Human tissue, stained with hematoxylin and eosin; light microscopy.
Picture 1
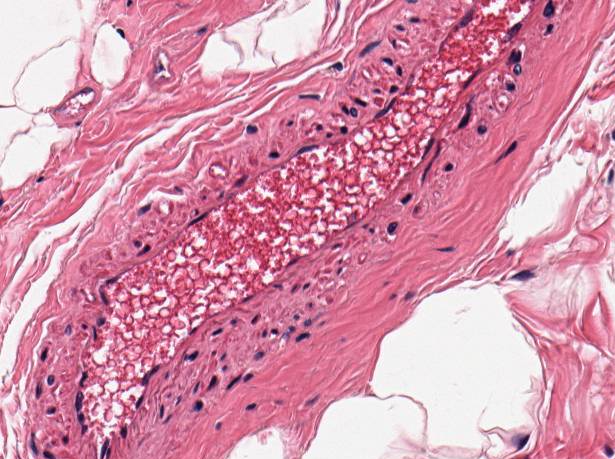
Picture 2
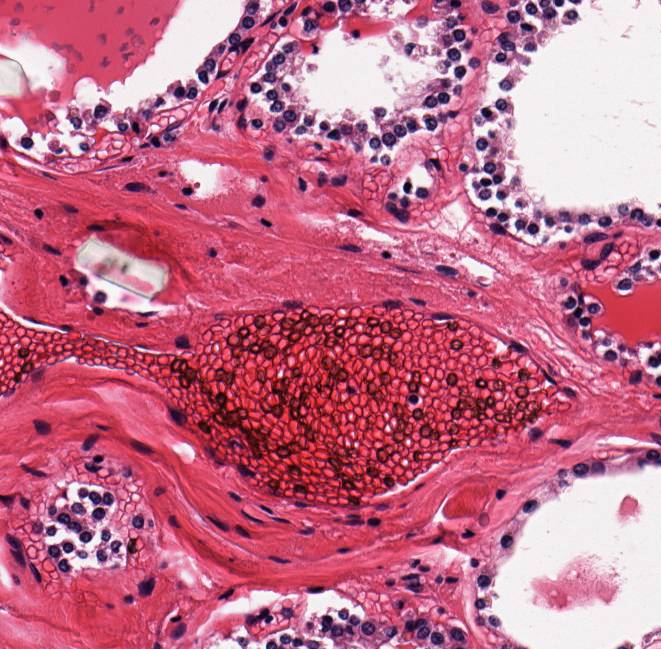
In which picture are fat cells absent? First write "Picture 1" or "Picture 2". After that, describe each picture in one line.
Picture 2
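In picture 1: Empty white spaces of fat cells lie at the edges of the field, most widely at the lower right.
In picture 2: No fat cells are seen anywhere in the field.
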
